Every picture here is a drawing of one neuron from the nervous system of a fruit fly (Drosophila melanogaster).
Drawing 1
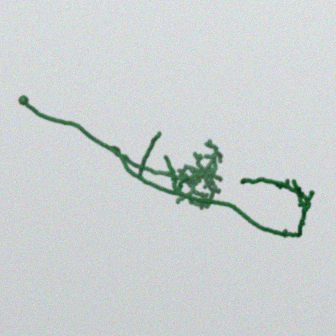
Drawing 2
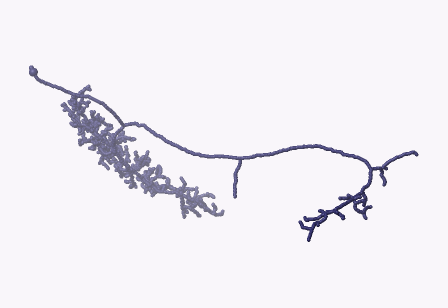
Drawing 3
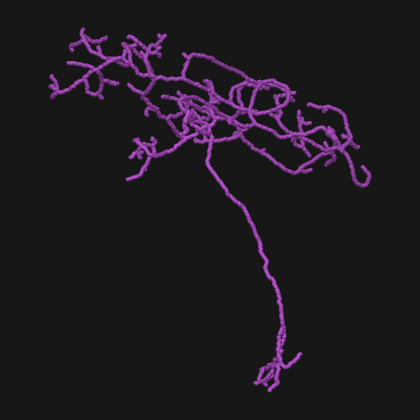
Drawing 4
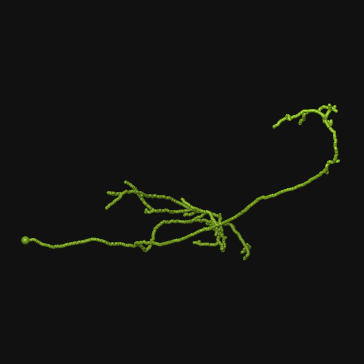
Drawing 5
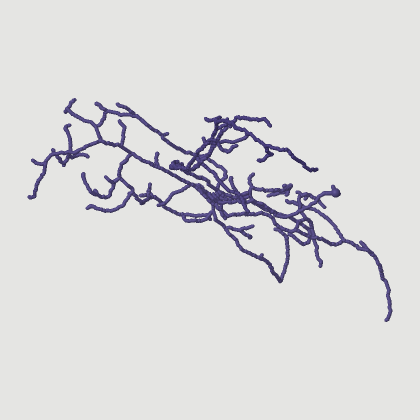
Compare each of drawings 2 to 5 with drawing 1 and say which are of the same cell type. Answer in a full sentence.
Drawing 4 is of the same cell type.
